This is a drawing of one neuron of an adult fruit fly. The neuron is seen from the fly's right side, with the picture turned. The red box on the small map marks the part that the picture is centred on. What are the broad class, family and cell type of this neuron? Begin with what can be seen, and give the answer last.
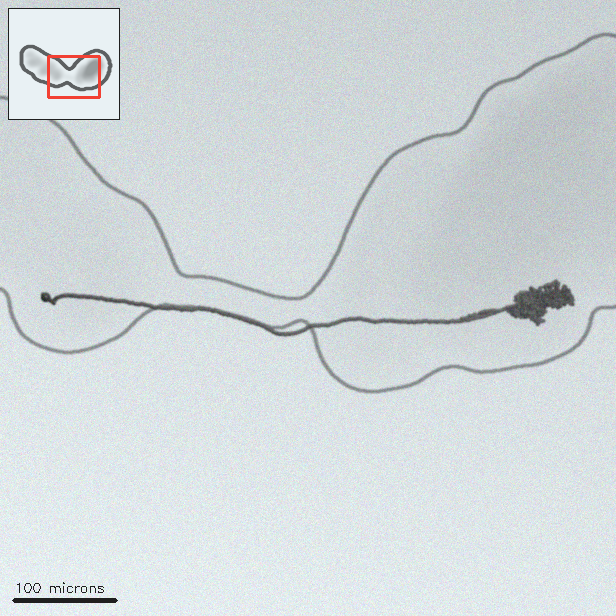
The cell body can be seen on the left of the picture. By the scale bar it is about 500 microns wide in this view. This is an ascending neuron. The family is hemilineage 27X. The cell type is AN27X020.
